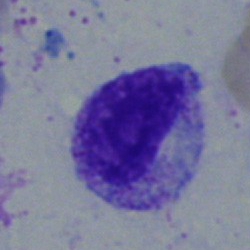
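Myelocyte, central cell, stained human bone marrow smear. Nucleus toward upper left; chromatin dark purple, densely stained. Fine purple granules scattered through cytoplasm. Pale unstained area in cytoplasm against right side of nucleus.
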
